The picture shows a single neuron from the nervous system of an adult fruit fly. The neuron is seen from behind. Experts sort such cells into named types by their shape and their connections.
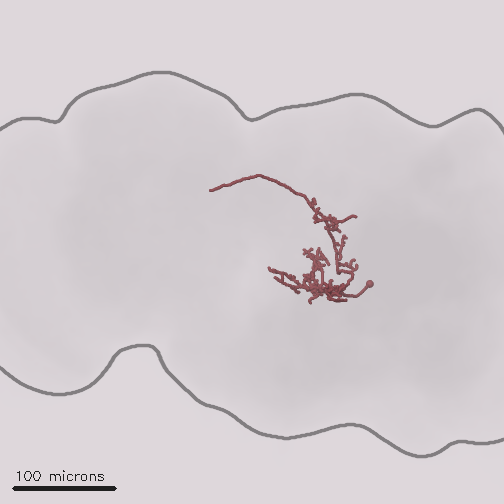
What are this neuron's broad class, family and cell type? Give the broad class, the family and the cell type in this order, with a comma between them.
central-brain intrinsic neuron, hemilineage LALa1_anterior, CL055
